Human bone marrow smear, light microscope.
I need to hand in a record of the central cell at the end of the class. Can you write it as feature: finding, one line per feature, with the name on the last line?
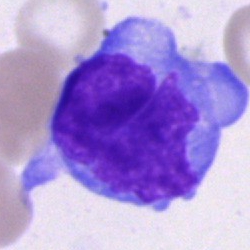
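Outline: irregular, with several rounded bulges
Bulge: large, rounded, cytoplasmic, projecting at the upper right
Nucleus: fills most of the cell
Cytoplasm: moderate rim, pale blue
Name: blast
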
